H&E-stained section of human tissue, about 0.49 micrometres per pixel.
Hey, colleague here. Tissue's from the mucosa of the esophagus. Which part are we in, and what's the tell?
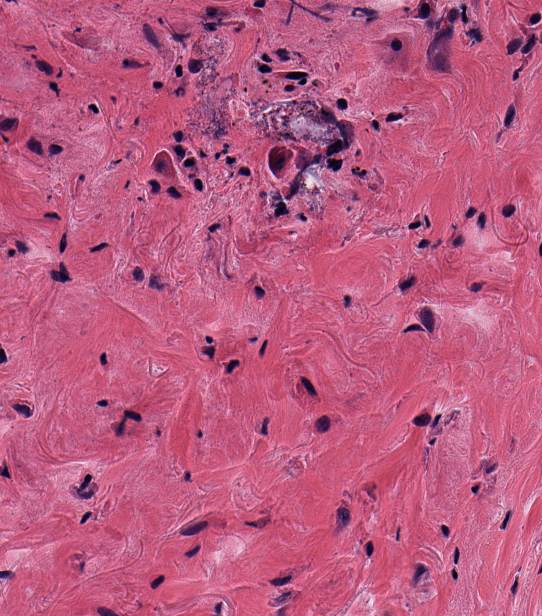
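Here the field is loose connective tissue. Dense pink collagen bundles fill it, running in haphazard, swirling directions.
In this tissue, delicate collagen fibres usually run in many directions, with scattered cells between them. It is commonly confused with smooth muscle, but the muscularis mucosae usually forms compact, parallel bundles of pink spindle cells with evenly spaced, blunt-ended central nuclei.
Cells are sparse, lying singly through the collagen. Most nuclei are small, dark-staining and spindle to oval, and the scant cytoplasm is hard to tell apart from the surrounding collagen.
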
